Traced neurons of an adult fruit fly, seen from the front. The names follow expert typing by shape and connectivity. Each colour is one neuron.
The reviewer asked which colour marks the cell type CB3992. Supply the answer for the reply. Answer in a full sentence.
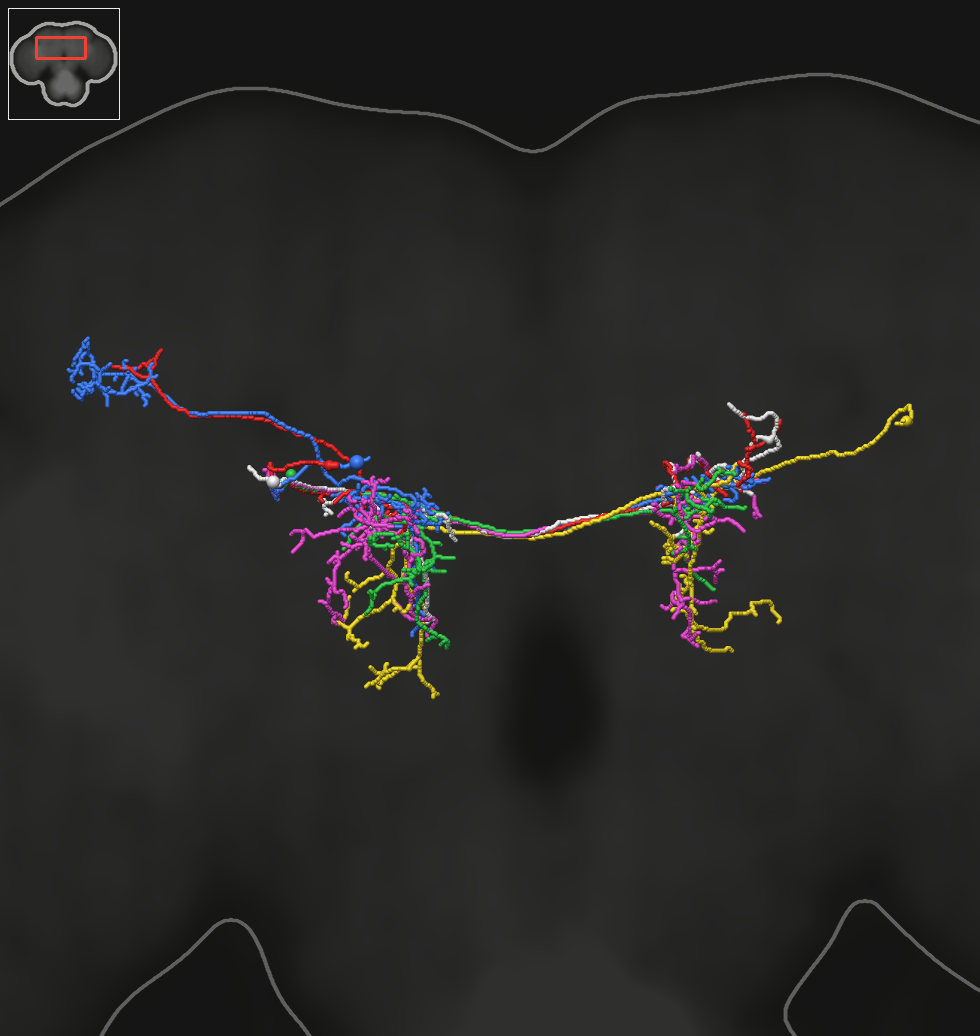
The colour is green.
